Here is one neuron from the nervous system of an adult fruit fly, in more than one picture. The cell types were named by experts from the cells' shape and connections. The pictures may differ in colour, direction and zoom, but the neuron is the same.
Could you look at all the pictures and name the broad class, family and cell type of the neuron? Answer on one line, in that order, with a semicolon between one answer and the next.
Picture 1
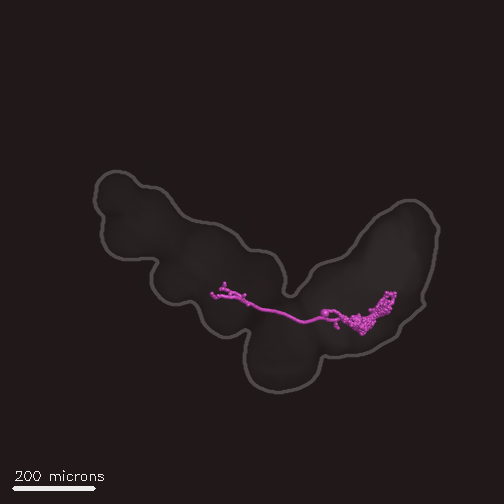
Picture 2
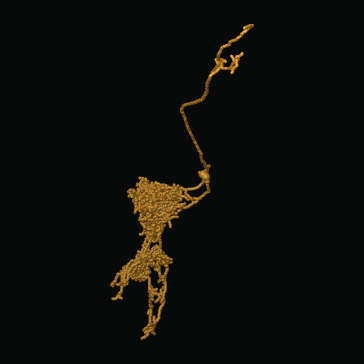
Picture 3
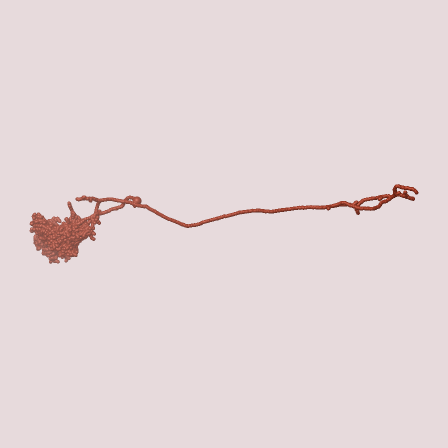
descending neuron; hemilineage LB23; DNg84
